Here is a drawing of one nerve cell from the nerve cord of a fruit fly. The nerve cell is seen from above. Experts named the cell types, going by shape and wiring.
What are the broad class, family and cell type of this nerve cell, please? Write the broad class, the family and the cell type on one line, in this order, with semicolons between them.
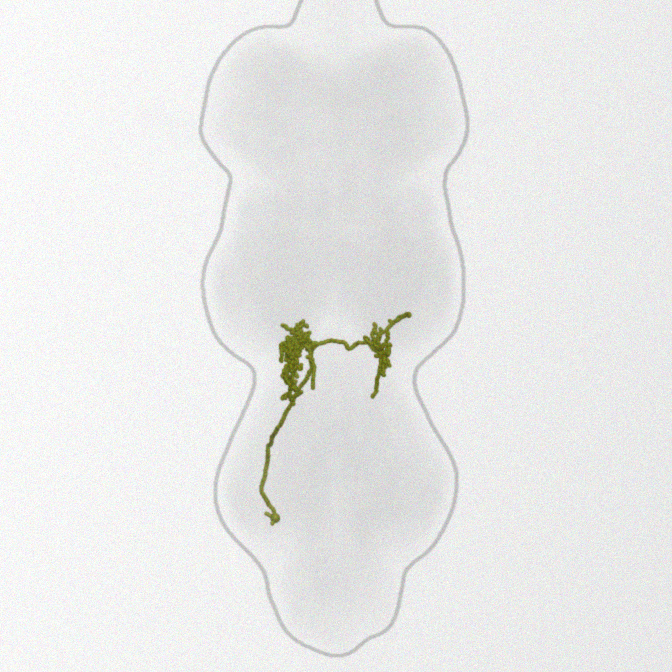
nerve-cord intrinsic neuron; hemilineage 07B; IN07B053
